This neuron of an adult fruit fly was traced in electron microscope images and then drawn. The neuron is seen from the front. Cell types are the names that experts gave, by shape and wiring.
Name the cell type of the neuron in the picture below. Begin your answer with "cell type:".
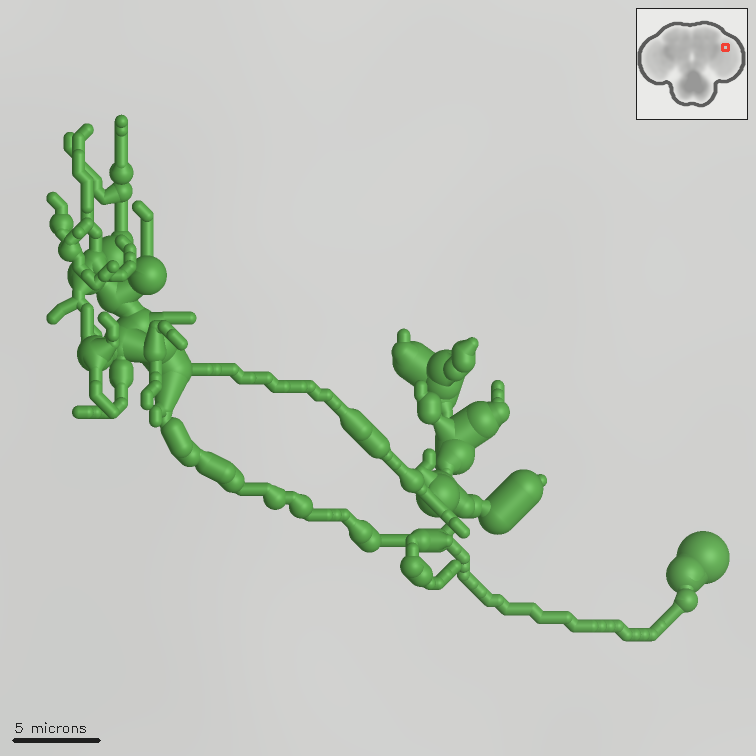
cell type: T5a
